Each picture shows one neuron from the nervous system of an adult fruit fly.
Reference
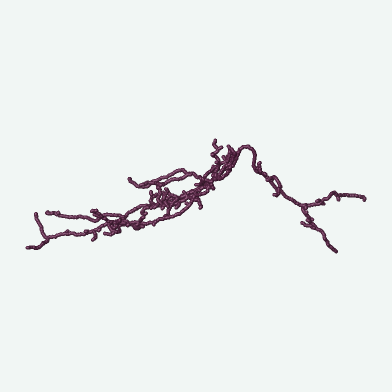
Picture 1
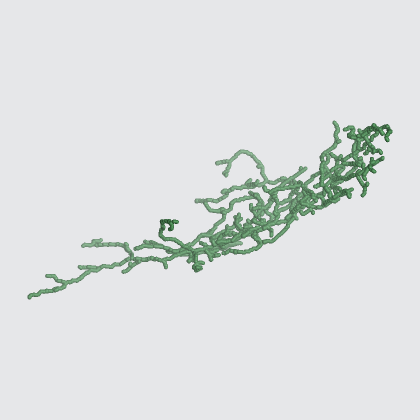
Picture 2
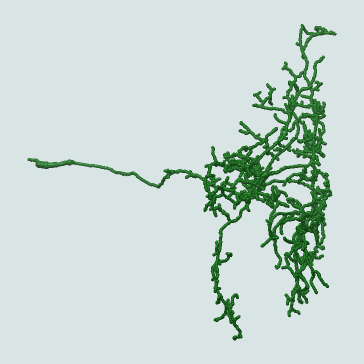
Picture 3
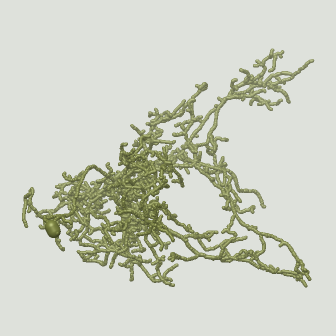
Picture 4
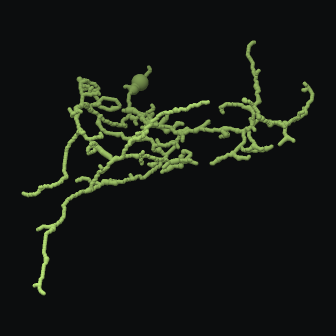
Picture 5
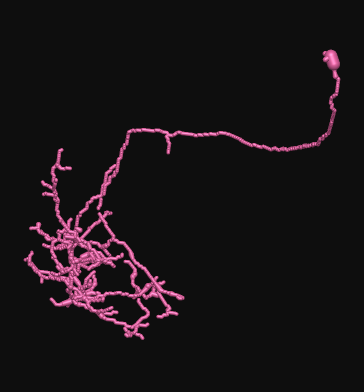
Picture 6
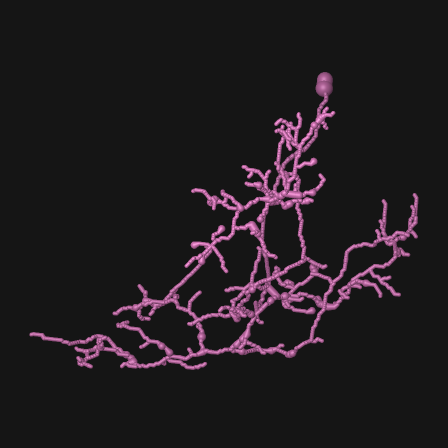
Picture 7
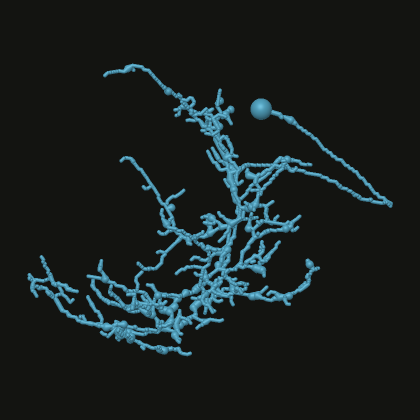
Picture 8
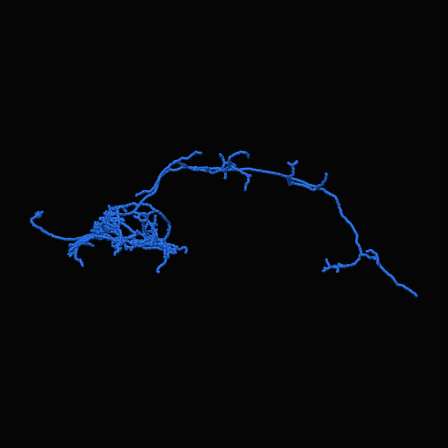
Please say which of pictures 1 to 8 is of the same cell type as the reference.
1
